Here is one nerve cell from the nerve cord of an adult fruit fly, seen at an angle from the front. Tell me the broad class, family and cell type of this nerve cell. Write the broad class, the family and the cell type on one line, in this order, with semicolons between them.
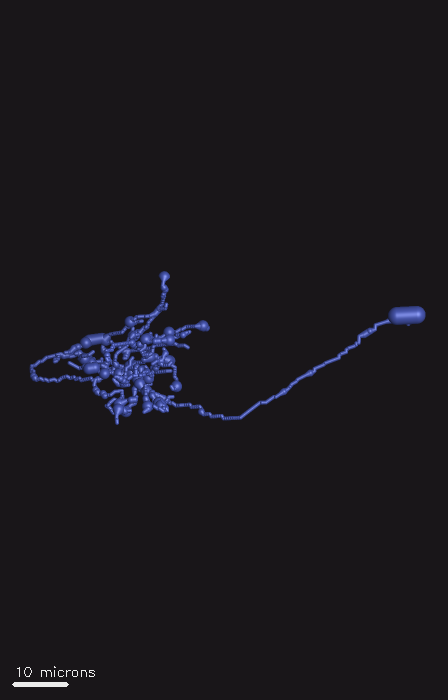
nerve-cord intrinsic neuron; hemilineage 01B; IN01B099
